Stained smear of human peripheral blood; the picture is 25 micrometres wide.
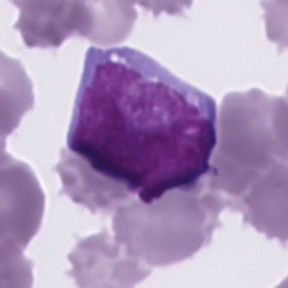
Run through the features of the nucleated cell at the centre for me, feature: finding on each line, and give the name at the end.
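Nucleus: one unlobed mass with an angular outline
Nuclear staining: darkest along the lower edge
Nuclear size: roughly 13 by 12 micrometres
Cytoplasm: just a narrow rim, widest across the top
Specks: a few tiny clear ones near the top edge
Name: myeloblast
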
